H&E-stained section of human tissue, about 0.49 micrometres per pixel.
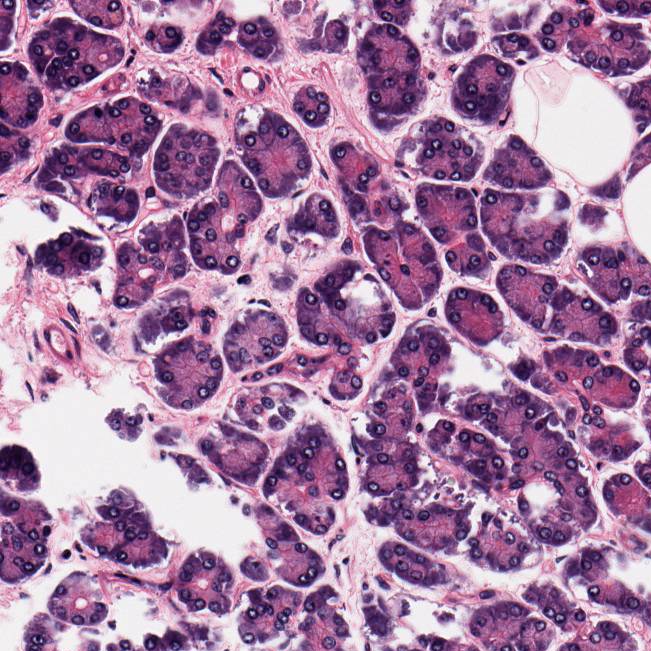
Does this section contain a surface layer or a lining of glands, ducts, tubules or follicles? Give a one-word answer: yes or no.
Yes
